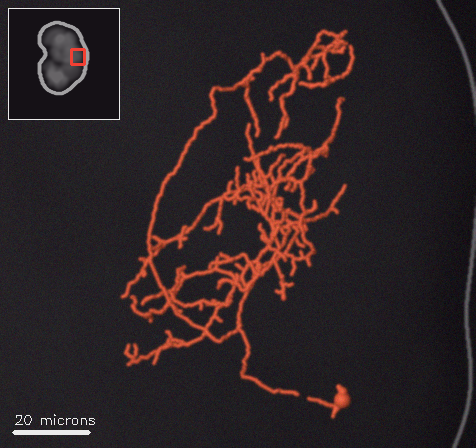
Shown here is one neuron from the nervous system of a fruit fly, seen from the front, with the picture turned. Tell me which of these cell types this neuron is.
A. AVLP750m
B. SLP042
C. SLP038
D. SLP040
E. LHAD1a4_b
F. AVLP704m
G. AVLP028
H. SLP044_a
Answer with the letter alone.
B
